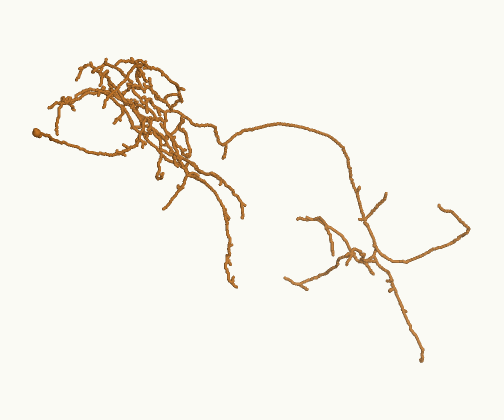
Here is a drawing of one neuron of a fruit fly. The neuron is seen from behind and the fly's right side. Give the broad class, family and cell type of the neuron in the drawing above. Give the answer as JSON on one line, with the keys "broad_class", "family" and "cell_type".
{"broad_class": "nerve-cord intrinsic neuron", "family": "hemilineage 27X", "cell_type": "IN27X023"}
